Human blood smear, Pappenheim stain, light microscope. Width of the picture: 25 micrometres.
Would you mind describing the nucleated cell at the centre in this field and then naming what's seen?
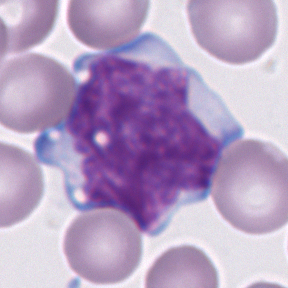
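First thing: the outline is angular, with several pointed corners. Most of the cell is taken up by the nucleus. The cytoplasm is pale blue. Along the left side of the nucleus I see a few small clear round spots. I'd call this a myeloblast.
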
